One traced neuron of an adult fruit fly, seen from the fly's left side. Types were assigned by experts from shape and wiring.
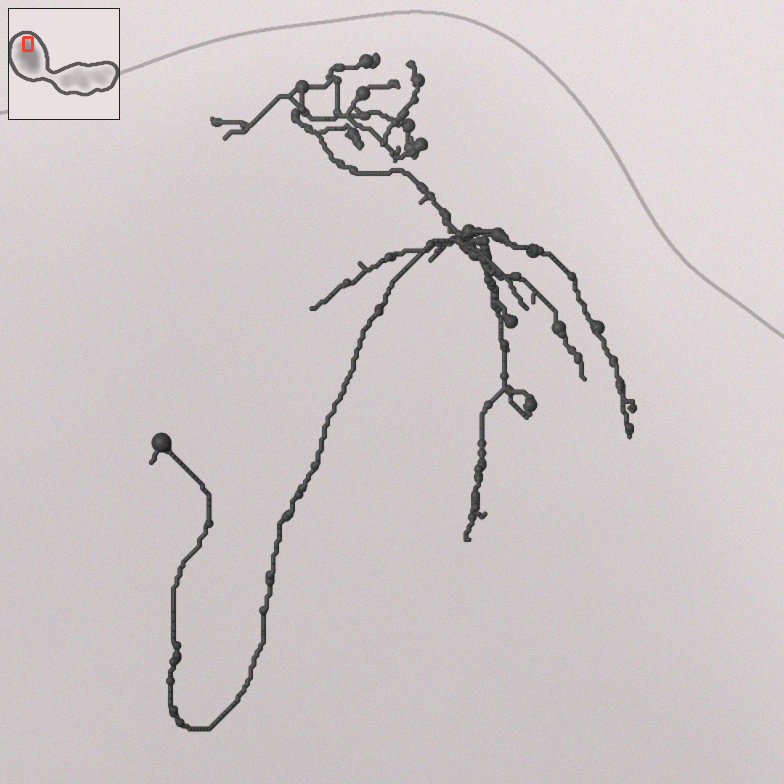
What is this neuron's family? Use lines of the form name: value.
family: hemilineage VPNl&d1_dorsal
